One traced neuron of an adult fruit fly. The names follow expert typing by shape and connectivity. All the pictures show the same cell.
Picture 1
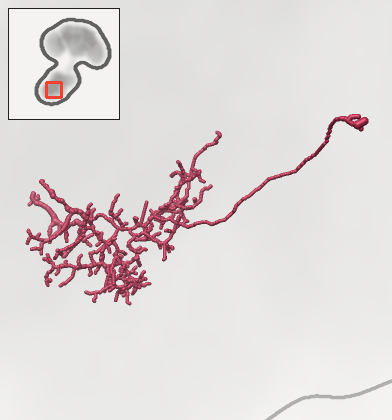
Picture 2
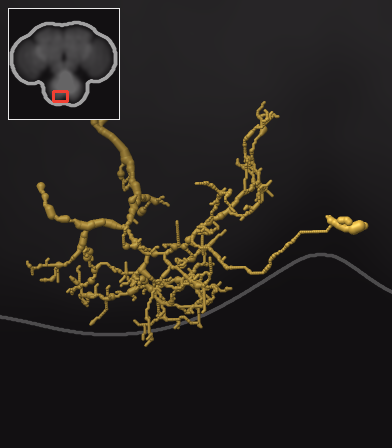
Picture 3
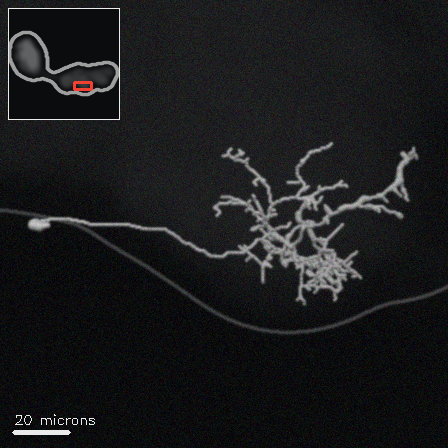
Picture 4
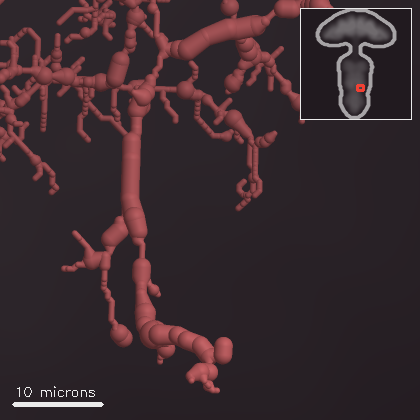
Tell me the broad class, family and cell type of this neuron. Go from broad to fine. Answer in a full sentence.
A nerve-cord intrinsic neuron of hemilineage 13B, type IN13B054.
